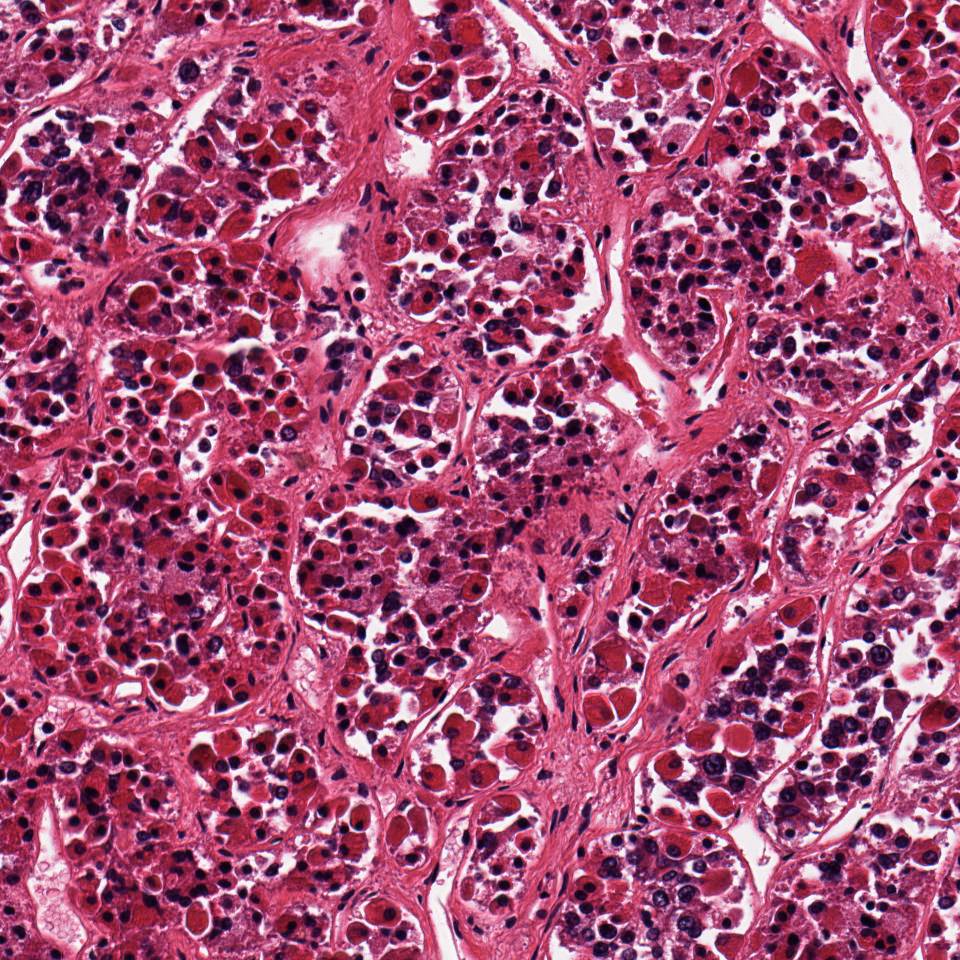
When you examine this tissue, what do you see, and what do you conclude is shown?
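Throughout the field the cells lie in rounded nests separated by thin strands of pink fibrous tissue. Within the same nests, cells with granular purple cytoplasm are intermingled with red cells. The nest cells are rounded to polygonal, not columnar, and their nuclei are round and dark, usually one per cell. The tissue is pituitary.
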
